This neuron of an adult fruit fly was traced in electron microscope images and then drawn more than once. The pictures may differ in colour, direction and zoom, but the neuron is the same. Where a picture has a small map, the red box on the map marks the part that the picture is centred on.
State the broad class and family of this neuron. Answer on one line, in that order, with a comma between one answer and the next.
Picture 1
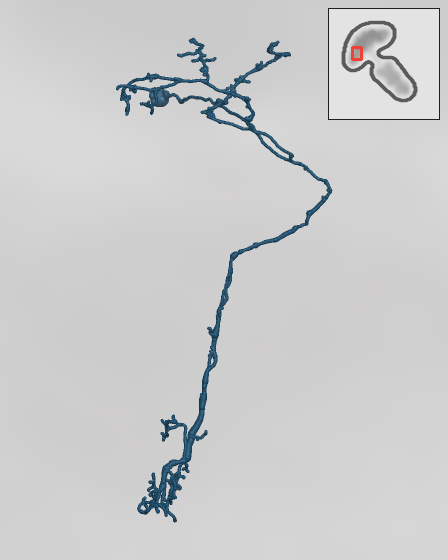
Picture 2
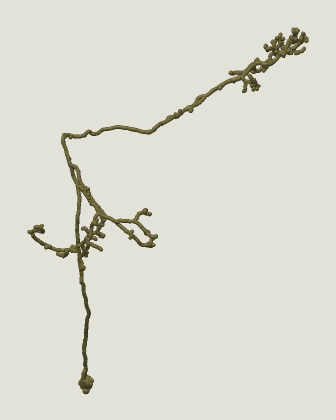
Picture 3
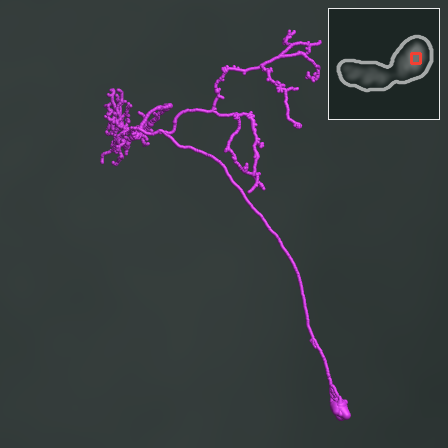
visual projection neuron, LC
